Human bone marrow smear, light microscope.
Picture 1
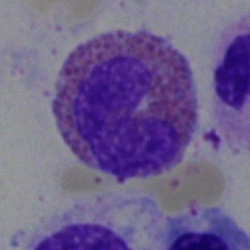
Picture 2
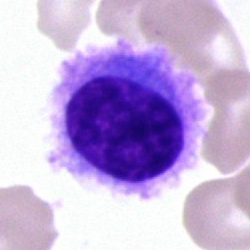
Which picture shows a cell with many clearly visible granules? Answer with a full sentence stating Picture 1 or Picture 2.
The cell in picture 1 has many visible granules in its cytoplasm.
